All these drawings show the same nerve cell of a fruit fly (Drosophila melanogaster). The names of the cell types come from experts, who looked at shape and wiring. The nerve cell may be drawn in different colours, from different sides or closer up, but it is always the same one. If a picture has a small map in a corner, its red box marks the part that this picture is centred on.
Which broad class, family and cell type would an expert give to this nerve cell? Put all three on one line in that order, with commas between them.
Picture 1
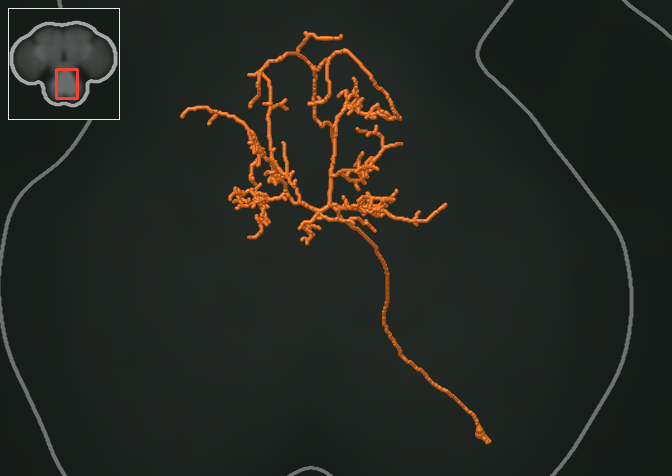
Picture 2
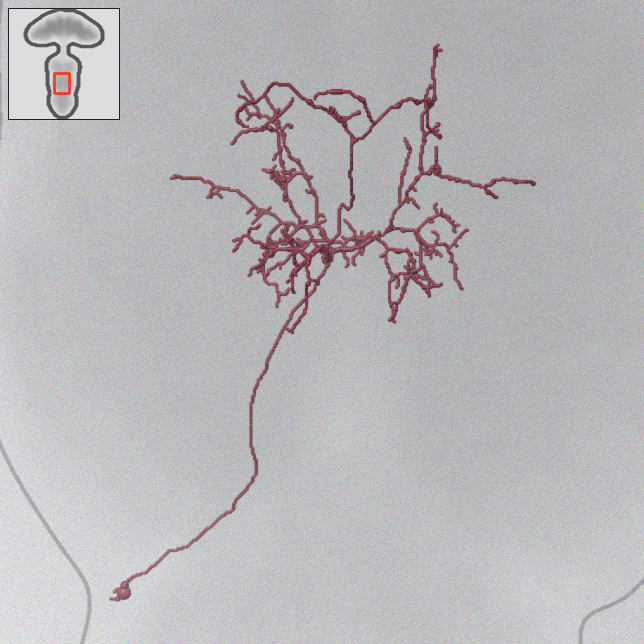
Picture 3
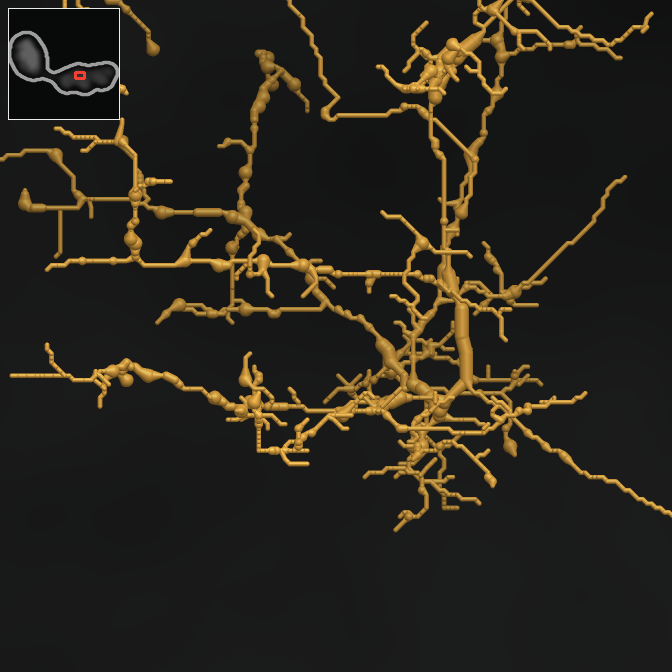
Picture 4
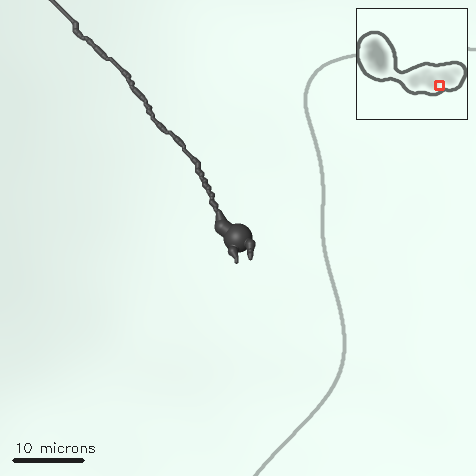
nerve-cord intrinsic neuron, hemilineage 12A, IN12A057_a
